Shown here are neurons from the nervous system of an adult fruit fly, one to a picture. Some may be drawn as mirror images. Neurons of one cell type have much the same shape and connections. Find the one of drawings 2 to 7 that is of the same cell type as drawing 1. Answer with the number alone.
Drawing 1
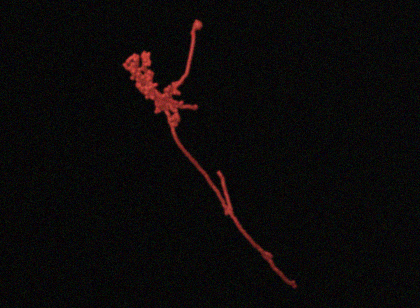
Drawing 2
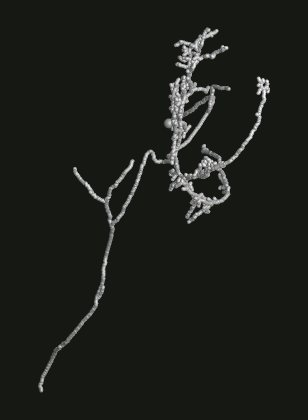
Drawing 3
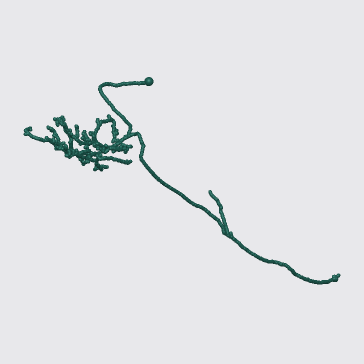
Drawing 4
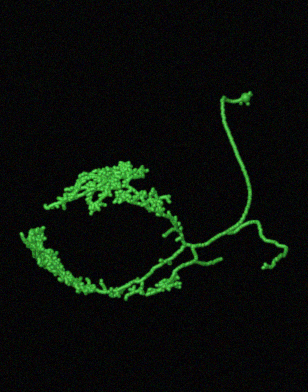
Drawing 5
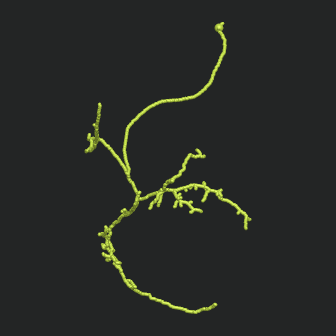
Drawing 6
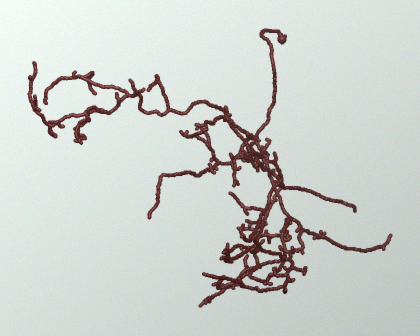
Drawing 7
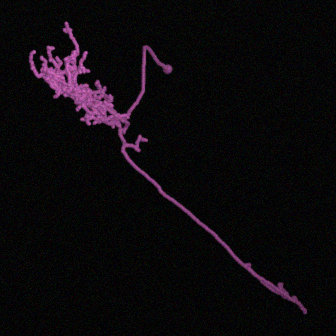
3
